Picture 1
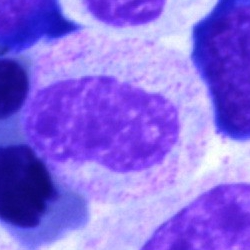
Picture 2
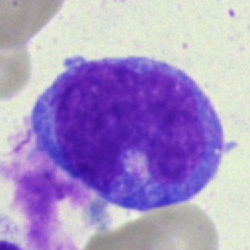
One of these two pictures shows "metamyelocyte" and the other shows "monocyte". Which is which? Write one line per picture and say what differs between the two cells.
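In picture 1 we see a metamyelocyte: Fine pink-violet granules are sprinkled throughout the cytoplasm.
In picture 2 we see a monocyte: No granules are visible in the cytoplasm.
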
